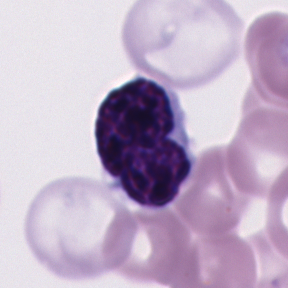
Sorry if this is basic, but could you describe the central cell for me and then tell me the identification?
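Dense, deep purple, coarsely clumped chromatin here, and no nucleolus visible. The cytoplasm is scant, just a narrow rim around the nucleus, with no granules to be seen. It's a normoblast.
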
